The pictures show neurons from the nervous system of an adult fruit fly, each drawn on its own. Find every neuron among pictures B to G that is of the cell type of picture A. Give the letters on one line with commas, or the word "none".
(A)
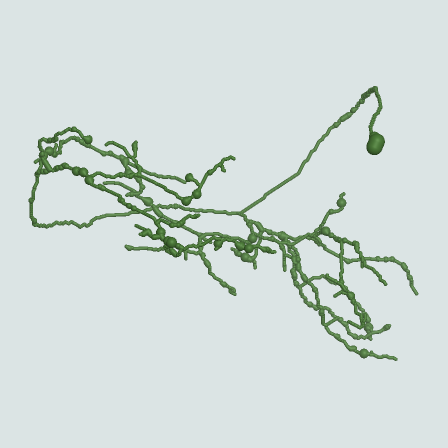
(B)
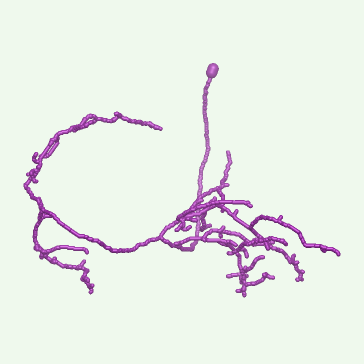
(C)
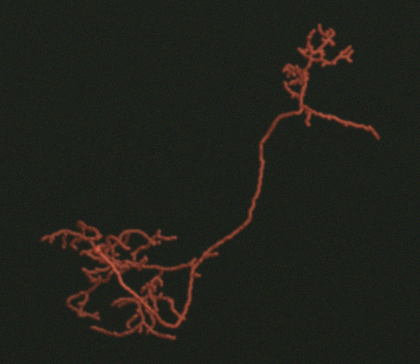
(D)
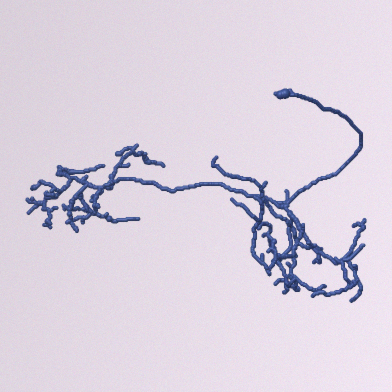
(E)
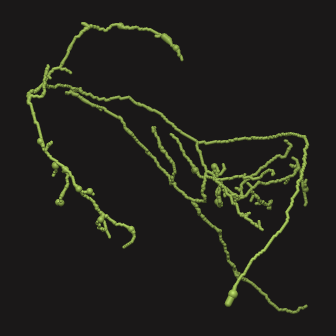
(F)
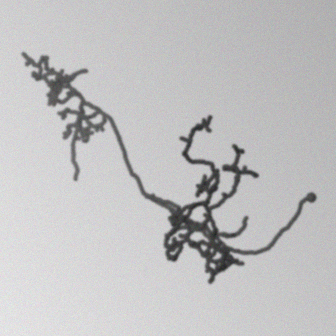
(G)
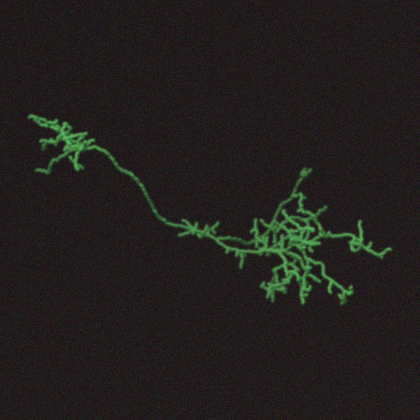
B, E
